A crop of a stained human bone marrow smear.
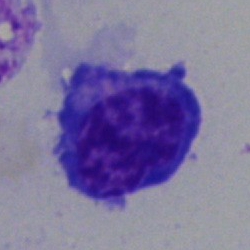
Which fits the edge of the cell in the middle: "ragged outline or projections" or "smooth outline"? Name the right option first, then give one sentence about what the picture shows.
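Ragged outline or projections. A small rounded knob projects from the upper right edge of the cell.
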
